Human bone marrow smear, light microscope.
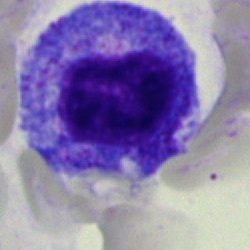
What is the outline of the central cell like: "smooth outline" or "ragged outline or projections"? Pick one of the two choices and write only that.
Ragged outline or projections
